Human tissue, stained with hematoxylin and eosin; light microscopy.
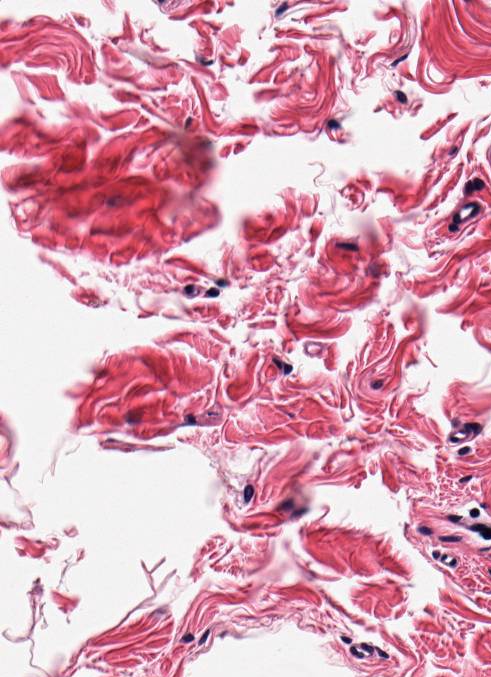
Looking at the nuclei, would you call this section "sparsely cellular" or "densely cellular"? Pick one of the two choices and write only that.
Sparsely cellular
